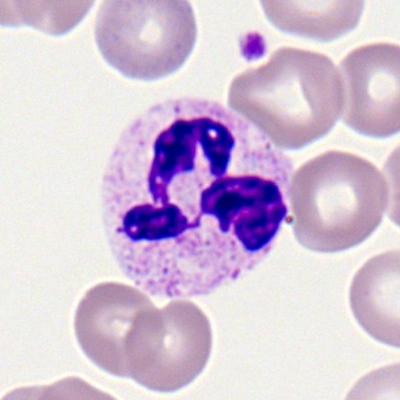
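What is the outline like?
Roughly round, with a smooth edge.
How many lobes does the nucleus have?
Three, joined by thin strands.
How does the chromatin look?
Dark purple and densely clumped.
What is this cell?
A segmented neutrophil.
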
